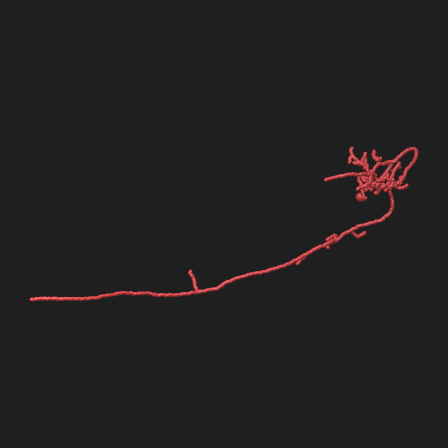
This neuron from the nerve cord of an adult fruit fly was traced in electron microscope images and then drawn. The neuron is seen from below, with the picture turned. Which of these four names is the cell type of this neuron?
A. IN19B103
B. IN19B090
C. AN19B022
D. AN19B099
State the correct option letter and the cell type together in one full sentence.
Option D, which reads AN19B099, is the cell type of the neuron.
